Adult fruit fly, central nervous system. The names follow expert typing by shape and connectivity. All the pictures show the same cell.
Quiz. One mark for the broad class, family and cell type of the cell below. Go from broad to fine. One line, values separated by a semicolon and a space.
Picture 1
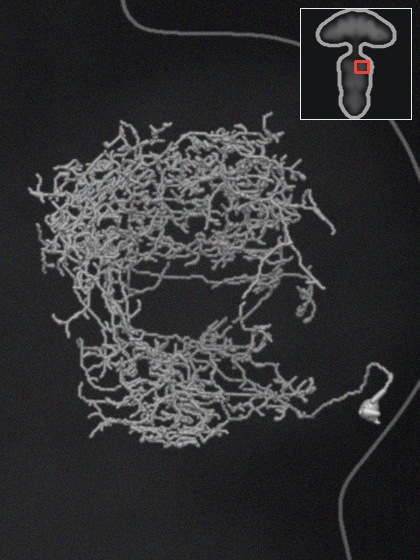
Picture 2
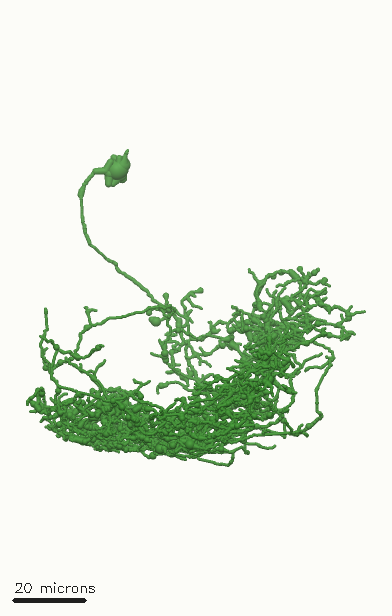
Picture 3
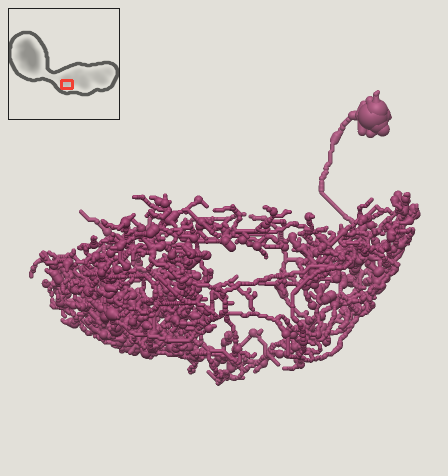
nerve-cord intrinsic neuron; hemilineage 01B; IN01B003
